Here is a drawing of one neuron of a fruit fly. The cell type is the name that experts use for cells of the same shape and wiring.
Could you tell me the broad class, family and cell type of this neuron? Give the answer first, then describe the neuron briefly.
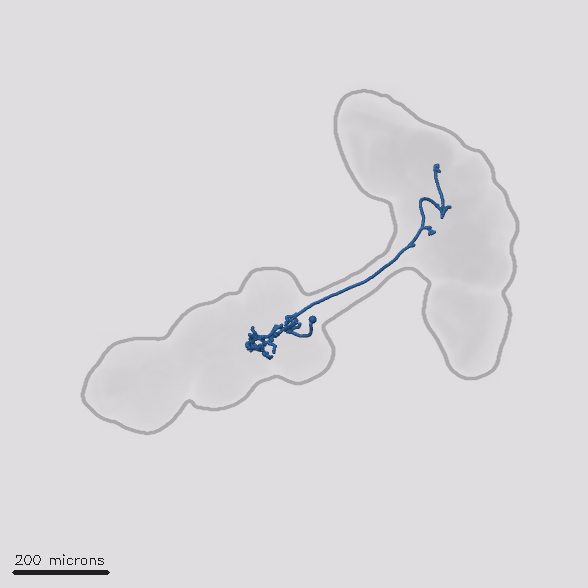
Its broad class is ascending neuron. Its family is hemilineage 08B. Its cell type is AN08B095. It reaches both the brain and the nerve cord, passing through the neck. Its cell body lies in the middle of the picture. By the scale bar it is about 450 microns wide in this view.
